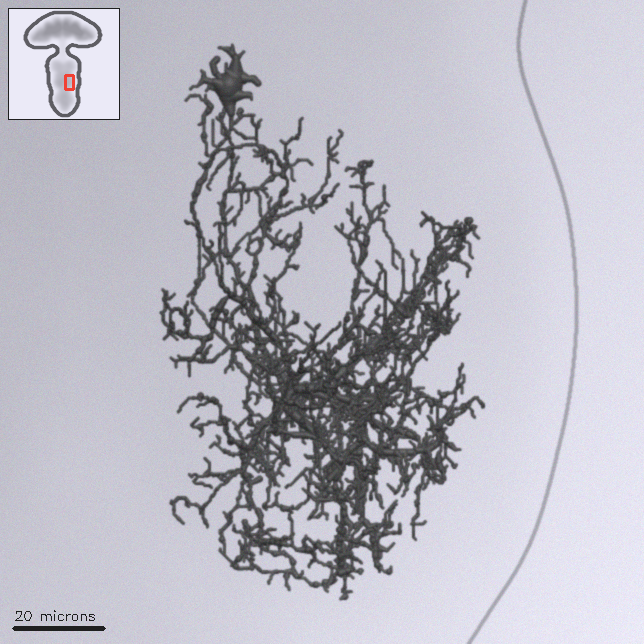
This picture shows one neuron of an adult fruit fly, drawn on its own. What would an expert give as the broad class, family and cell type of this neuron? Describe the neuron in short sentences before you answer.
It is in the nerve cord and does not reach the brain. From top to bottom in the picture it spans about 130 microns. More than a hundred branch ends can be seen. It is a nerve-cord intrinsic neuron. Its family is hemilineage 13A. Its cell type is IN13A009.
